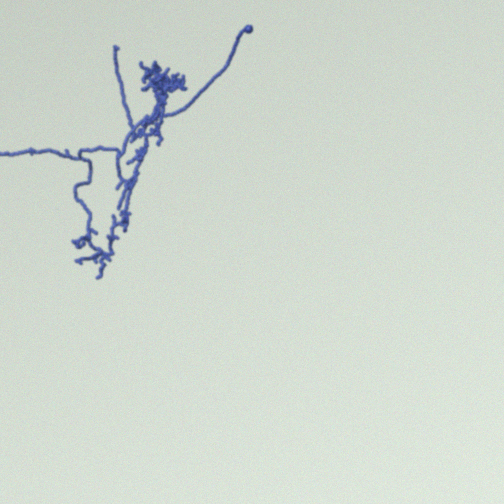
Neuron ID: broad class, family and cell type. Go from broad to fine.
central-brain intrinsic neuron; hemilineage LHl4_posterior; CB2494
